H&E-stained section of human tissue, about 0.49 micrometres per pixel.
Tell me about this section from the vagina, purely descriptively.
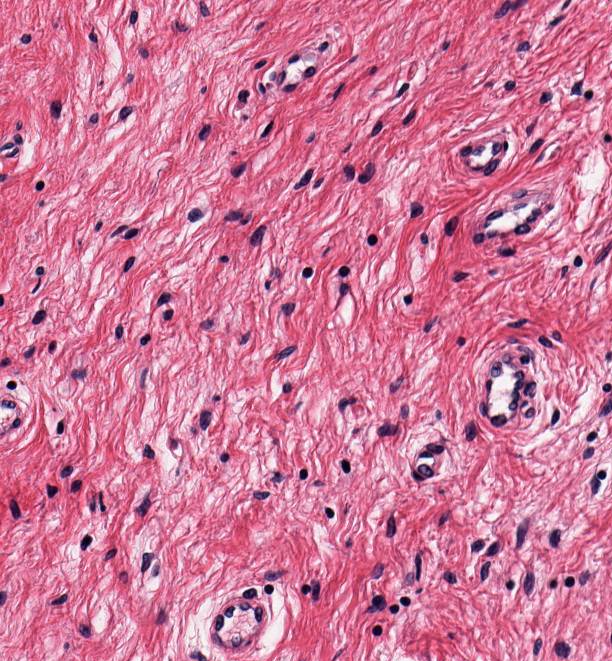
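Let's go over this slowly: the entire field is fibrous stroma, and you won't find any epithelium or glands. Look at the pink collagen fibres, which are wavy and run in varying directions. Among them, spindle-shaped cells with elongated dark nuclei lie singly and sparsely. You'll also notice small round dark nuclei scattered one by one through the stroma.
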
